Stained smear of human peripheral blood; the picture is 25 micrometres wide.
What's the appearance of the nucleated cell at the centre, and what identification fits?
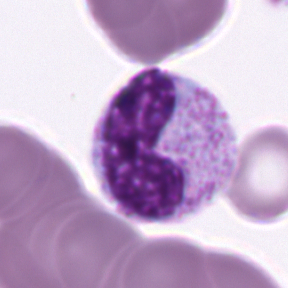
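The nucleus lies along the left side of the cell, its concave side facing right, toward the cytoplasm. The cytoplasm is pale pinkish-lilac, not blue. The outline is round and smooth, without surface projections. This is a band neutrophil.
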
